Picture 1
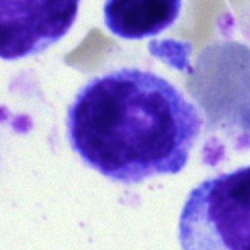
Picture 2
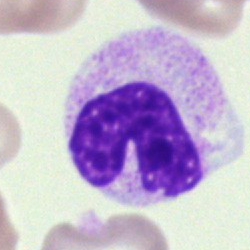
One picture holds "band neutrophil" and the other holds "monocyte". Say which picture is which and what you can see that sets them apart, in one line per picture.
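Picture 1 shows a monocyte: No distinct granules are seen in the cytoplasm.
Picture 2 shows a band neutrophil: Fine pinkish-purple granules are scattered throughout the cytoplasm.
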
